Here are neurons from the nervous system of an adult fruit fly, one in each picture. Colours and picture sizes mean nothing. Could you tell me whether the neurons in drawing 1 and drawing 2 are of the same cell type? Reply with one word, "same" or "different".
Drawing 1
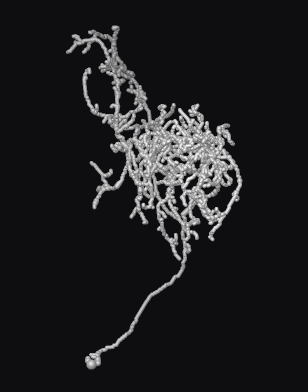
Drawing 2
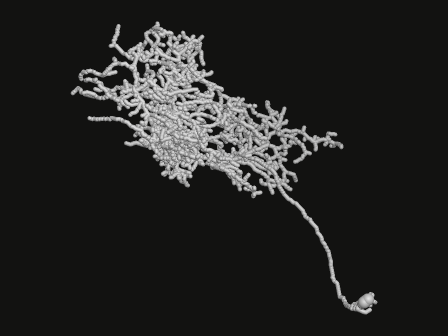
different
